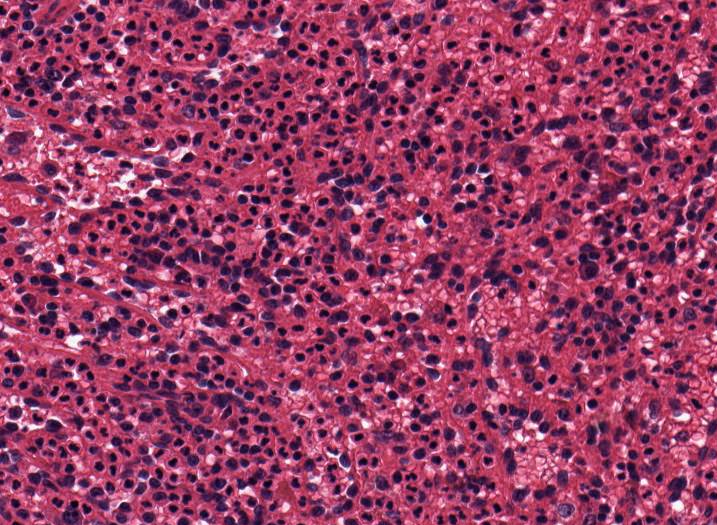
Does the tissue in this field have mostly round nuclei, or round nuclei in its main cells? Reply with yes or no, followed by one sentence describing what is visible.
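Yes. Most nuclei are round, dark and fairly uniform in size.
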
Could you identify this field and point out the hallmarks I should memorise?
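Answer: red pulp of the spleen. This rests on the strongly pink-red staining across the whole section.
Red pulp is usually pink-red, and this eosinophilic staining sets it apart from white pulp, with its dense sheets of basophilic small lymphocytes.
The cells form a diffuse solid sheet, without glands or lobules. Many have pale to clear cytoplasm with crisp borders, most evident in the right half. Pink, elongated fibrillary strands run diagonally through the upper left.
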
